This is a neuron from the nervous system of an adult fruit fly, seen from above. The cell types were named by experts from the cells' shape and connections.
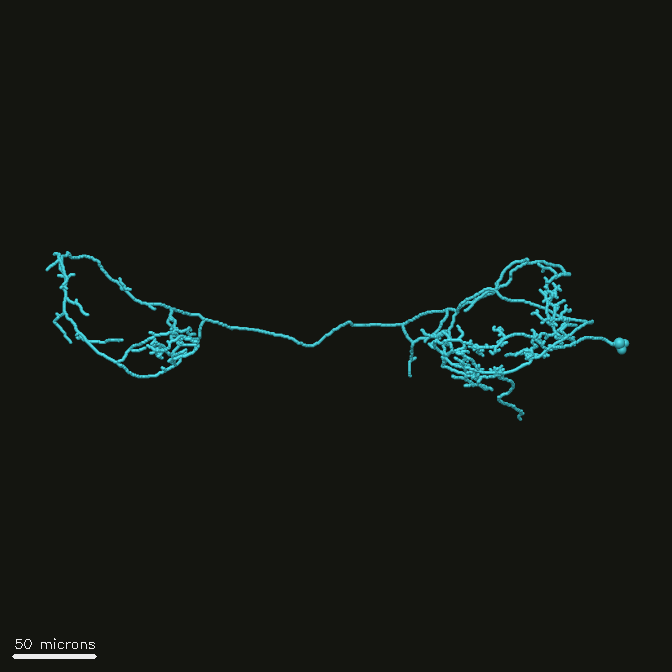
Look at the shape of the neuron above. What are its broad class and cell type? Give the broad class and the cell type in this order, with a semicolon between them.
central-brain intrinsic neuron; SLP374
